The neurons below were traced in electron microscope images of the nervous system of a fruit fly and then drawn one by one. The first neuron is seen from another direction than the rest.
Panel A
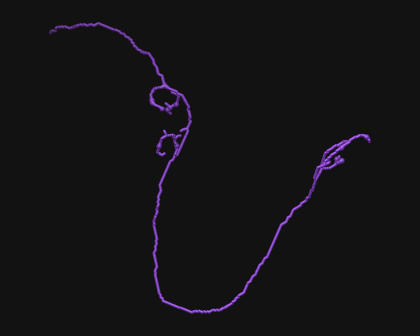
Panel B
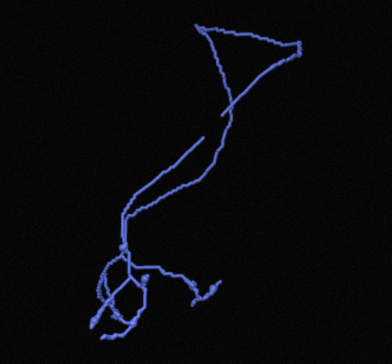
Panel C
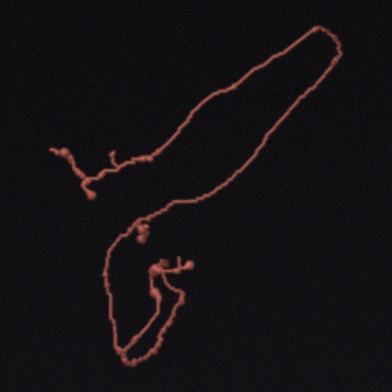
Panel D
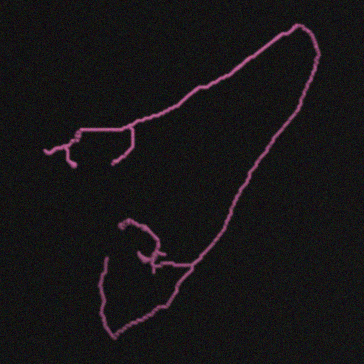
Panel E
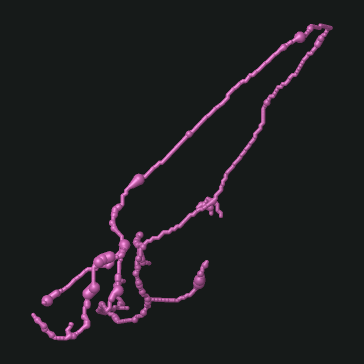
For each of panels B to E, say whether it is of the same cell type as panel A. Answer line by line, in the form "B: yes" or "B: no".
B: yes
C: no
D: no
E: yes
